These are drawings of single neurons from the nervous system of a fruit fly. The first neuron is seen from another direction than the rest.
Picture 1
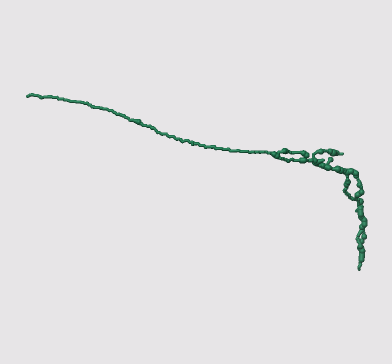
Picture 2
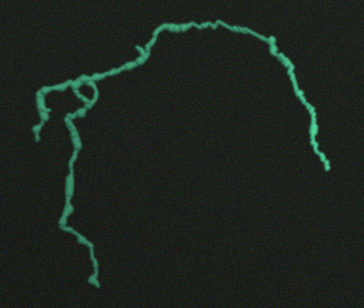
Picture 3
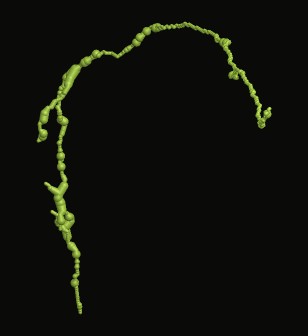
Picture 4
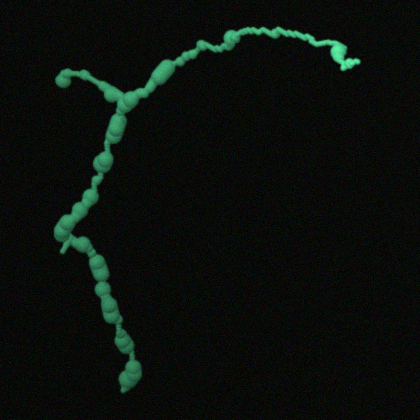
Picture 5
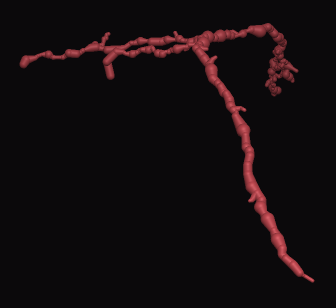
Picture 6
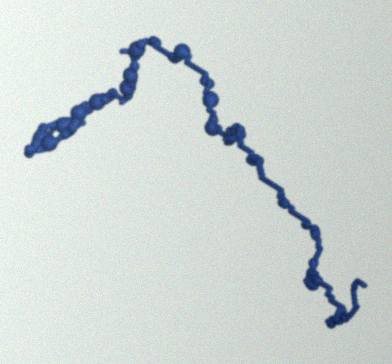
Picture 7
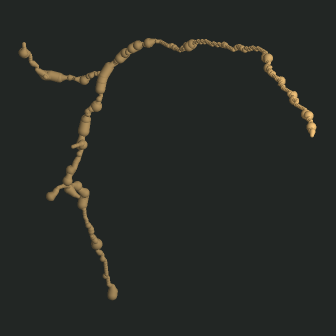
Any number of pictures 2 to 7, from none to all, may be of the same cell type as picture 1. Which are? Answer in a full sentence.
Picture 2, picture 3, picture 4 and picture 7 are of the same cell type.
